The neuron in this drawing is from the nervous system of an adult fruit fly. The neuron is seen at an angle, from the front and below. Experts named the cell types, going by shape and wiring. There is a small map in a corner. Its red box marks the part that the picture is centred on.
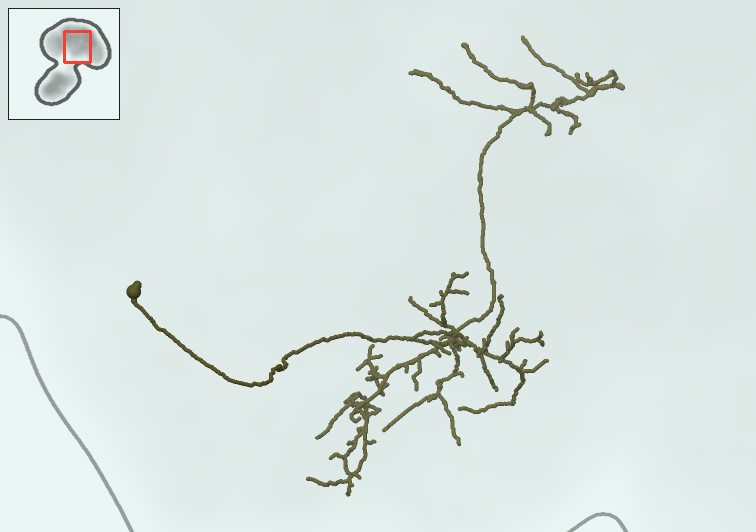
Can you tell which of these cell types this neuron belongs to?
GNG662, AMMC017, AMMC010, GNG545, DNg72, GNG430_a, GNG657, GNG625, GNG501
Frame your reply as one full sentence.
This neuron is typed as GNG662.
